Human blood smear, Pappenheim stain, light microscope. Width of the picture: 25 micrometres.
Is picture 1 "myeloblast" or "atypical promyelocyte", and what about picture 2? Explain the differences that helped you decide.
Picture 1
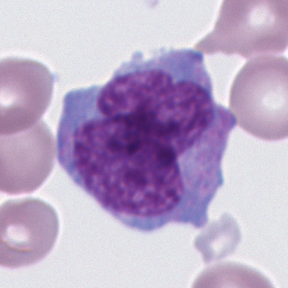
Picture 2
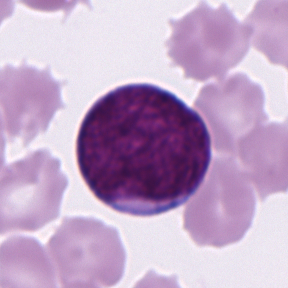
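The atypical promyelocyte appears in picture 1; picture 2 shows a myeloblast. Size: the atypical promyelocyte measures about 16 micrometres across, the myeloblast about 12 micrometres. Outline: irregular and angular in the atypical promyelocyte, with a small ragged fringe along its upper edge; smooth and round in the myeloblast. Nucleus: folded in the atypical promyelocyte, with deep clefts dividing it into lobe-like parts; round in the myeloblast, about 11 micrometres across, without indentation or lobes, and with no distinct nucleoli visible. Share of the cell's area taken by the nucleus: about 60% in the atypical promyelocyte, about 90% in the myeloblast.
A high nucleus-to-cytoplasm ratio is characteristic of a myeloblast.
Cytoplasm: in the atypical promyelocyte it is pale greyish blue and forms its broadest band to the right of the nucleus; in the myeloblast it shows only as a thin, pale blue crescent along the bottom of the cell.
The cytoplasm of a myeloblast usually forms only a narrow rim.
Granules: the atypical promyelocyte's cytoplasm contains no coarse, distinct granules, and none at all are seen in the myeloblast's.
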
